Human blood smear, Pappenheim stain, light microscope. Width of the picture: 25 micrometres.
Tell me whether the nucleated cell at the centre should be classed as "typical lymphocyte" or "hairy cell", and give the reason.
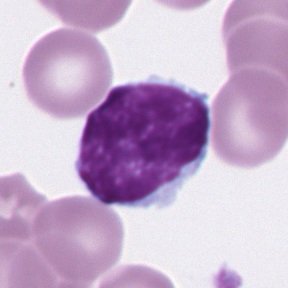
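It is a typical lymphocyte rather than a hairy cell.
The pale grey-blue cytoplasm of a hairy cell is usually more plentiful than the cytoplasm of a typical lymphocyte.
In this cell the cytoplasm forms only a thin rim around a nucleus that fills about 90% of the cell's area, and its colour is pale blue rather than grey-blue. The rim is widest at the lower right of the cell, and the chromatin is dense and stains dark purple.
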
